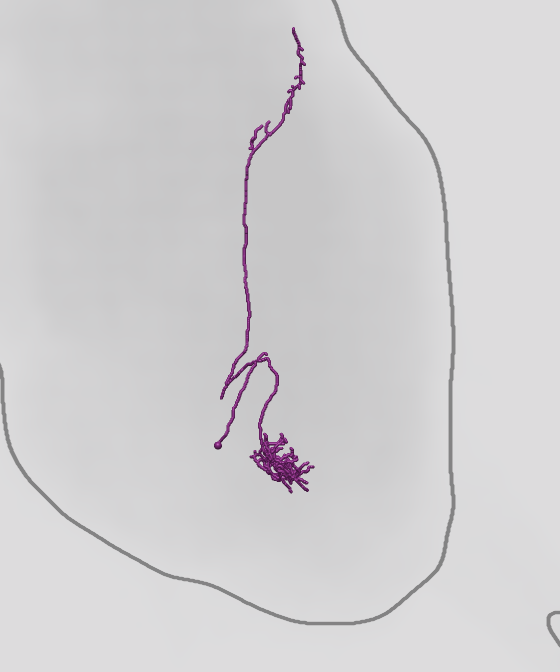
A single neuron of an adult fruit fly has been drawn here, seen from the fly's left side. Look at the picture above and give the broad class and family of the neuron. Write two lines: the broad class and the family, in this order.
visual projection neuron
hemilineage LHl4_posterior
